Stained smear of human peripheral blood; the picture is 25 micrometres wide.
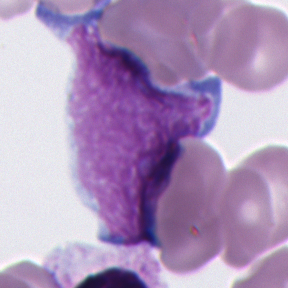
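Myeloblast, central cell of a stained peripheral blood smear. Outline irregular and angular, not round. Nucleus a single unlobed mass filling most of the cell. Cytoplasm pale blue, without visible granules.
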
